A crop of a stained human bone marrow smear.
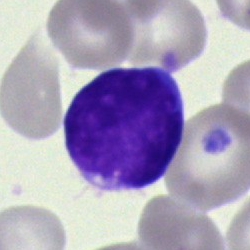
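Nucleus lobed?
No; single unlobed mass.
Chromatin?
Deep purple, fairly fine, no coarse blocky clumps.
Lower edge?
Small pale patch; outline roughly round.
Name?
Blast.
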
